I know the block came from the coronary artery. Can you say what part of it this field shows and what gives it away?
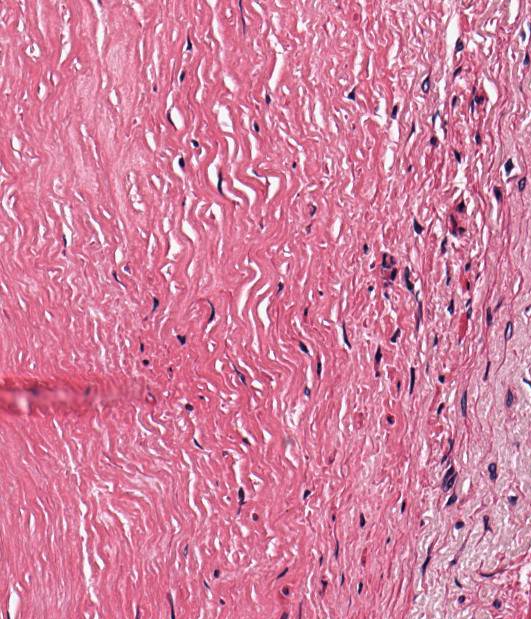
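In this field the layer is the tunica adventitia. Its collagen fibres are crimped into a wavy pattern, and cells are sparse, with small, dark, elongated spindle-shaped nuclei between the fibres.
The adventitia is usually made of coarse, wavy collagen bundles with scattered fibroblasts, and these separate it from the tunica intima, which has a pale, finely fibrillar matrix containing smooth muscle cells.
No epithelium and no fat cells are present in the field.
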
